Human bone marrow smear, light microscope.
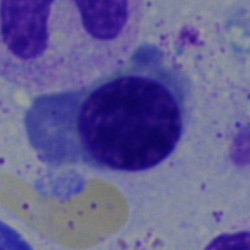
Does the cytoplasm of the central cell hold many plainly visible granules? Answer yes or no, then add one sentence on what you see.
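No. The cytoplasm shows no granules.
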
